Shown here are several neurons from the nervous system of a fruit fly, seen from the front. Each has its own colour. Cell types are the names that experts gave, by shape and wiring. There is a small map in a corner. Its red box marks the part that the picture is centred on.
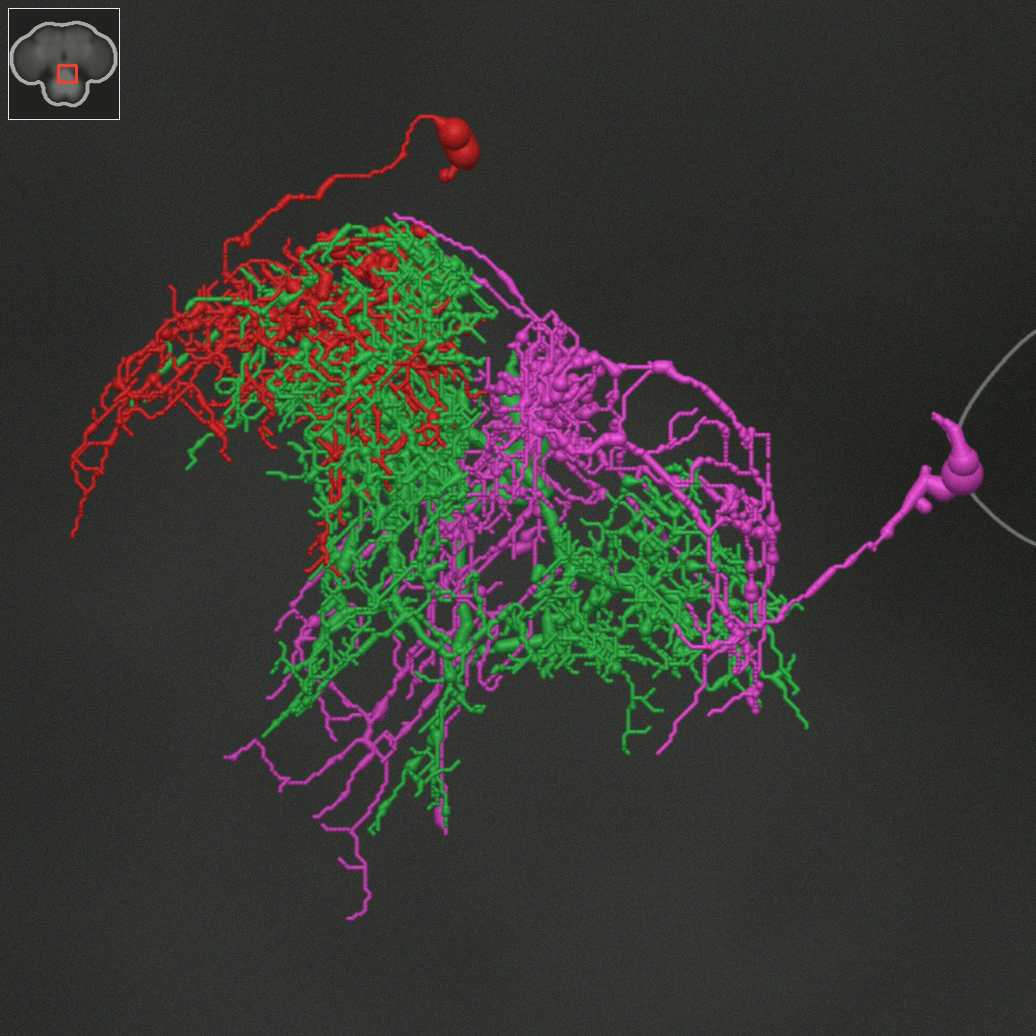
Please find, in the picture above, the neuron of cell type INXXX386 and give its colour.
magenta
